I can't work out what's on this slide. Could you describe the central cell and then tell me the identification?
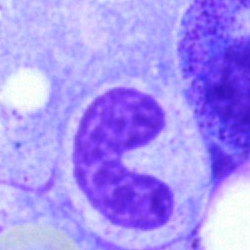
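The central cell has a rounded oval outline. Its nucleus is bent into a C shape, with the open side facing right. The chromatin is patchy, with darker clumps separated by lighter areas. Sparse fine pinkish granules are scattered through the cytoplasm. This cell is a band neutrophil.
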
